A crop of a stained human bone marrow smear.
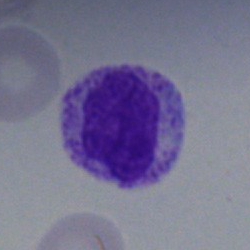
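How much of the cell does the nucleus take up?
Most of it, inside a roughly round outline.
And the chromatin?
Dense and dark purple.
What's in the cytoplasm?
Lots of purple granules, filling it.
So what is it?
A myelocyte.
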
